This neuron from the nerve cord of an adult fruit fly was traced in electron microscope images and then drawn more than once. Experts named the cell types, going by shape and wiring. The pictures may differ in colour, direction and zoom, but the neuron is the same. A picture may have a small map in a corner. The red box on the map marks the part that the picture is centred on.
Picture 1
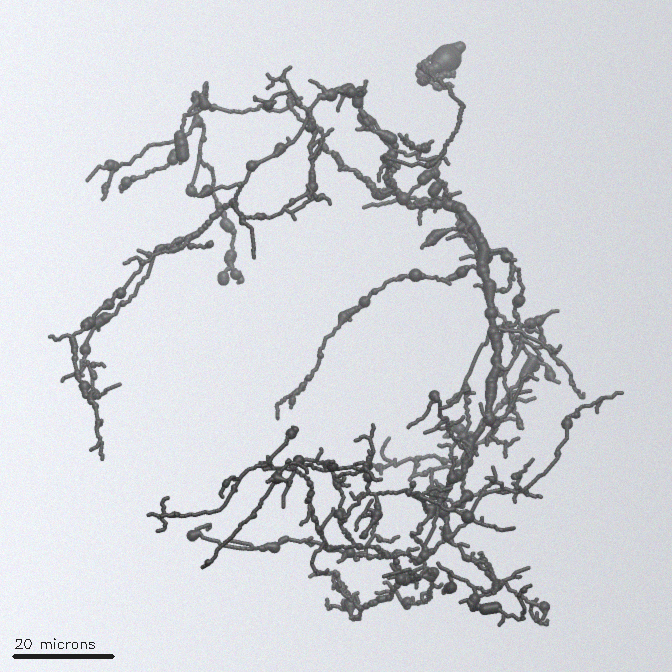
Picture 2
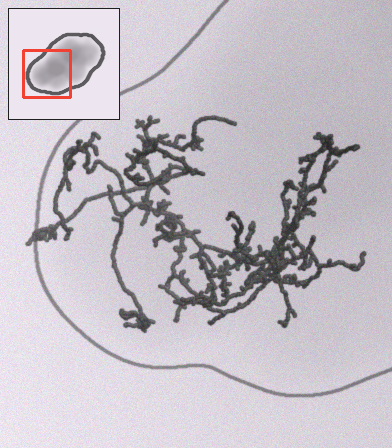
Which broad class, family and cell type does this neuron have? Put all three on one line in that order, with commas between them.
nerve-cord intrinsic neuron, hemilineage 03A, IN03A050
